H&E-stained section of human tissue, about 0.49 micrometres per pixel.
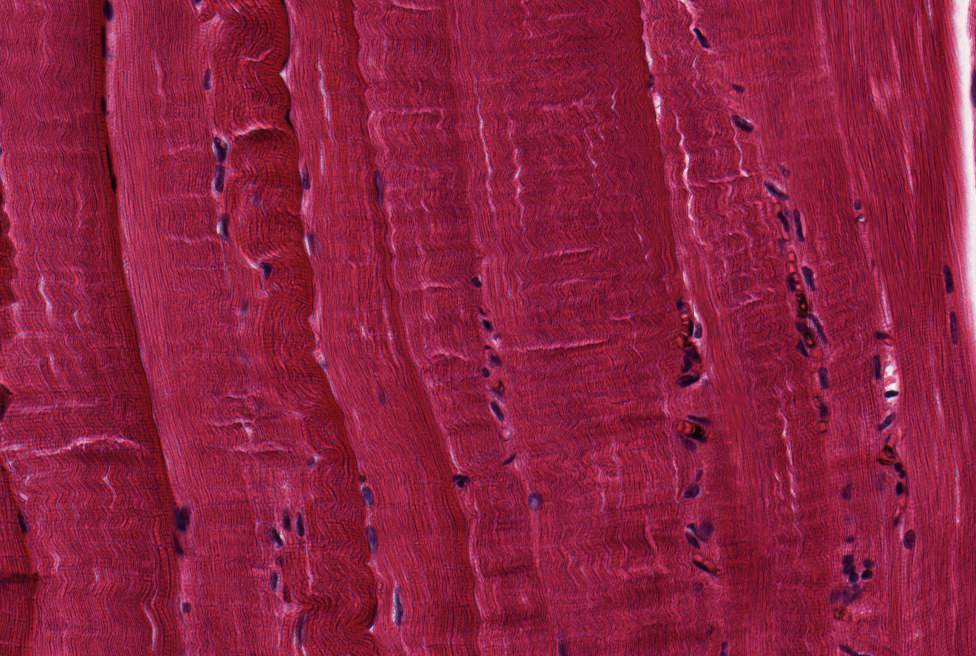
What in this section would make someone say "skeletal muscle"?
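Tissue: skeletal muscle. Fibres long and parallel, running roughly vertically from top to bottom of field.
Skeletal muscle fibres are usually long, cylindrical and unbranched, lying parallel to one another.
Parallel arrangement fits. Fine cross-striations run across fibre width throughout field.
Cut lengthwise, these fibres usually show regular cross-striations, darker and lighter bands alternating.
Striations fit. Nuclei flattened, elongated, at fibre edges rather than centres.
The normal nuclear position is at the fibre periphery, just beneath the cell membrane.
Nuclear position fits. Cytoplasm deeply, evenly eosinophilic, strong magenta-red. No feature seen conflicts.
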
